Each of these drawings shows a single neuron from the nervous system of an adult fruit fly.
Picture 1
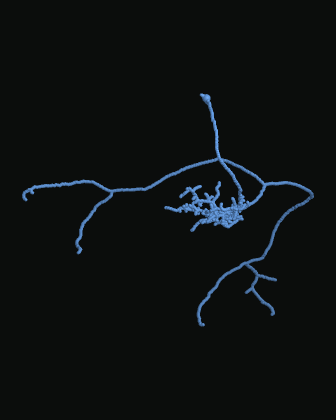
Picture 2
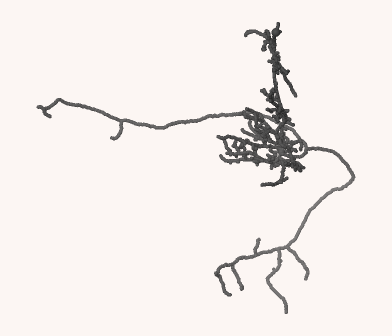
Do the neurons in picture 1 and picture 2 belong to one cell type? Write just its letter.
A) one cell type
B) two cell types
A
